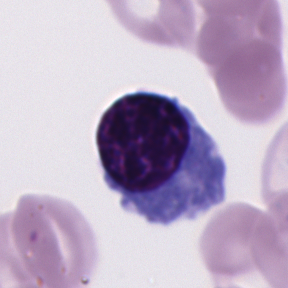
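Normoblast, the central cell of a stained human blood smear. Its nucleus sits off-centre, toward the upper left, I note. The chromatin is dense, dark purple and coarsely clumped, and I can find no nucleoli. Nor do I see distinct granules in the cytoplasm.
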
